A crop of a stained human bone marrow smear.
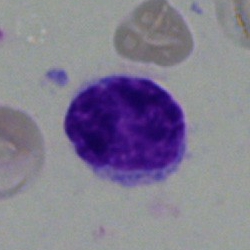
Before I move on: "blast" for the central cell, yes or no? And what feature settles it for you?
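Chromatin: dark purple, clumped into coarse darker patches.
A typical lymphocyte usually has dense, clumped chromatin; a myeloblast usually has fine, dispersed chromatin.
Goes with lymphocyte, against blast. Cytoplasm: a thin rim only, widest along the lower edge, pale blue.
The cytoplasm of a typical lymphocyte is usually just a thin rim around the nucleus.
Goes with lymphocyte. Granules: none distinct.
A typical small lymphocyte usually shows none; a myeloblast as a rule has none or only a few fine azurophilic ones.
Fits both. Verdict: lymphocyte, not blast.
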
